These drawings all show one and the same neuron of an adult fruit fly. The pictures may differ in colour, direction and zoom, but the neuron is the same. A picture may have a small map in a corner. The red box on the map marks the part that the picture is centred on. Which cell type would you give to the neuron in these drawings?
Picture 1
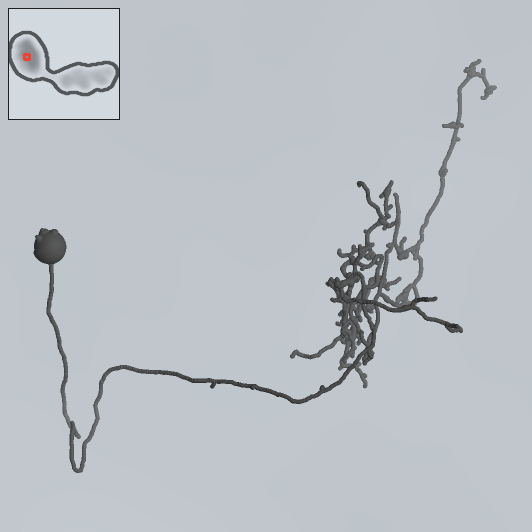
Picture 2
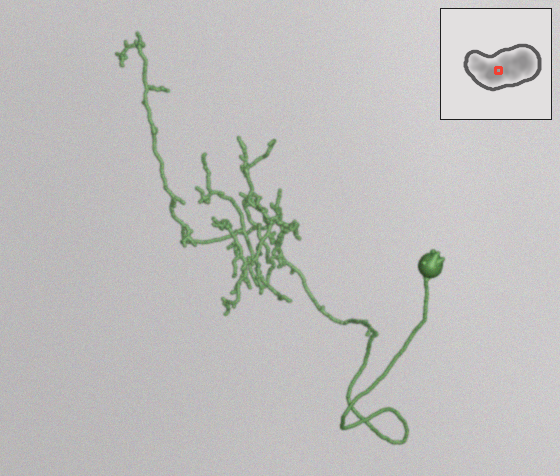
Cm1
